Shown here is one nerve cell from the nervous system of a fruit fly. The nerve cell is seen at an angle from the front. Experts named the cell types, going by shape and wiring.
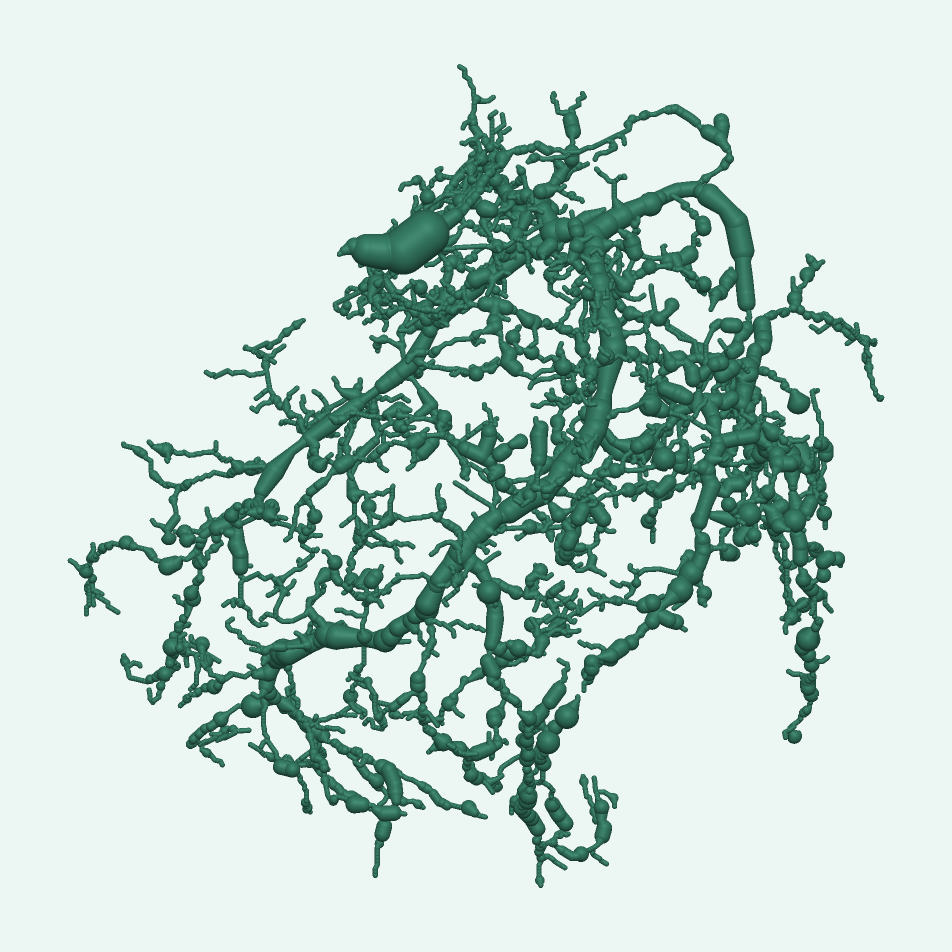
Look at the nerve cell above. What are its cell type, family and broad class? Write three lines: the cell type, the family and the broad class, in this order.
IN19A013
hemilineage 19A
nerve-cord intrinsic neuron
